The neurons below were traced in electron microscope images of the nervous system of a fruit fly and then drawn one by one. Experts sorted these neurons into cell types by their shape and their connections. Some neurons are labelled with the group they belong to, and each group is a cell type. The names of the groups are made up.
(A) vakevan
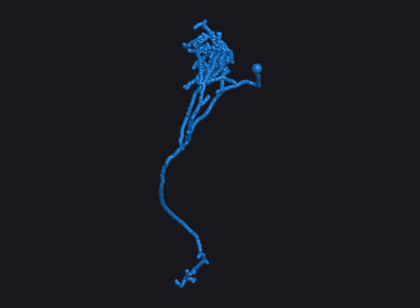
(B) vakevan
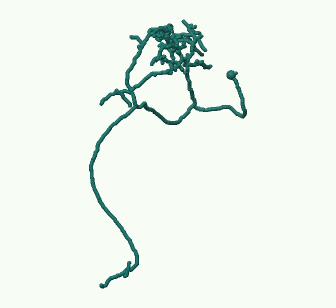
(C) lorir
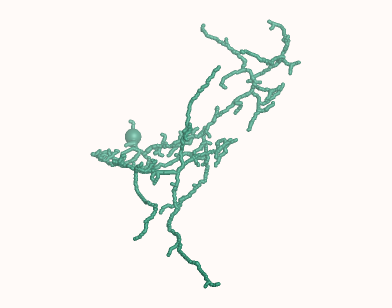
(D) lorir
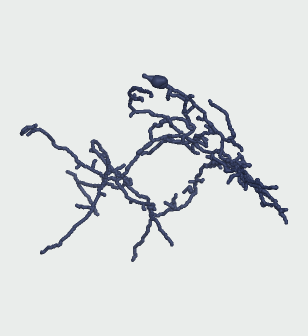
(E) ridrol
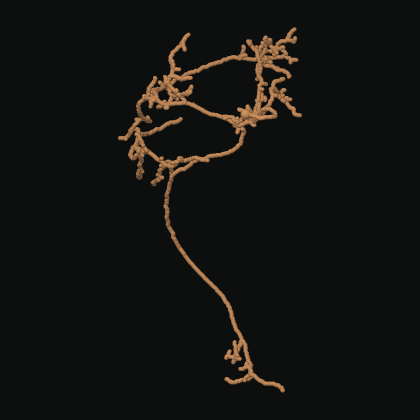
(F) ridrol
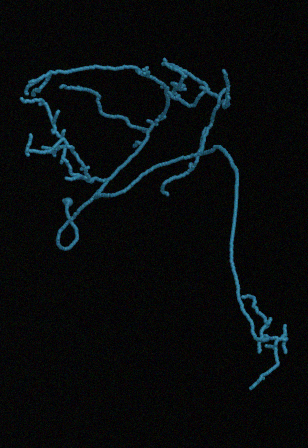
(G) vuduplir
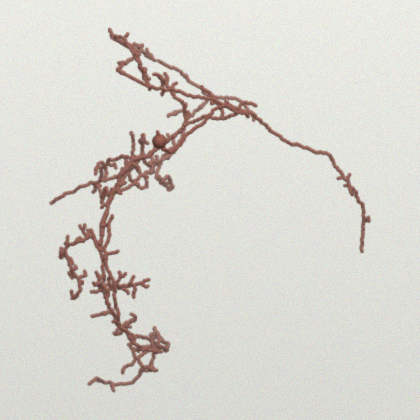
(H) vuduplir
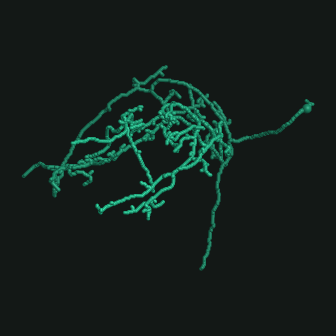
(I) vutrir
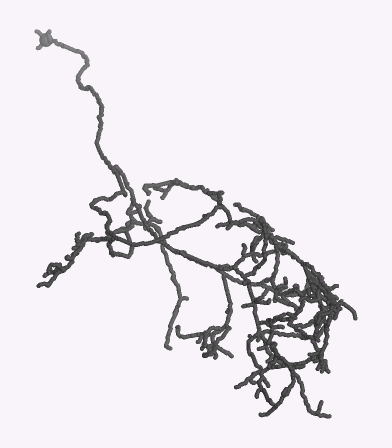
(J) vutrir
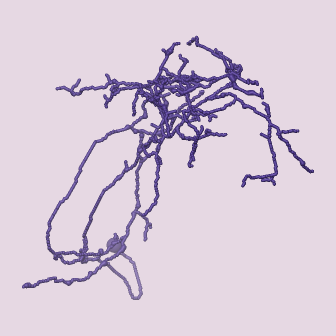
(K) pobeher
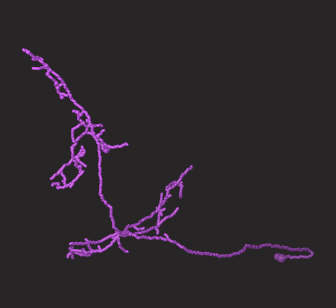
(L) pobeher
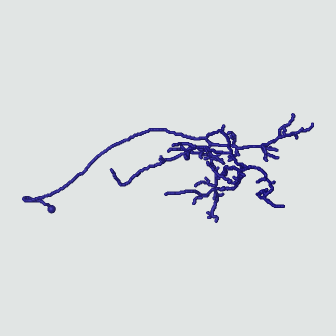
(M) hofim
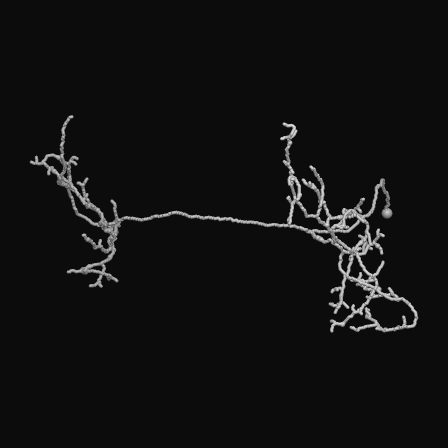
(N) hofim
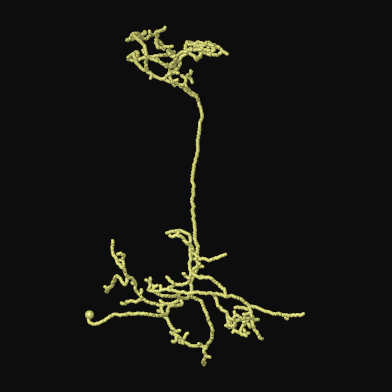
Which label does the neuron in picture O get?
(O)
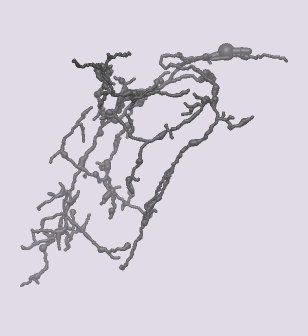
lorir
